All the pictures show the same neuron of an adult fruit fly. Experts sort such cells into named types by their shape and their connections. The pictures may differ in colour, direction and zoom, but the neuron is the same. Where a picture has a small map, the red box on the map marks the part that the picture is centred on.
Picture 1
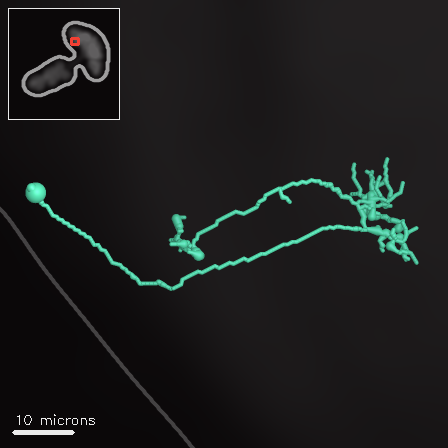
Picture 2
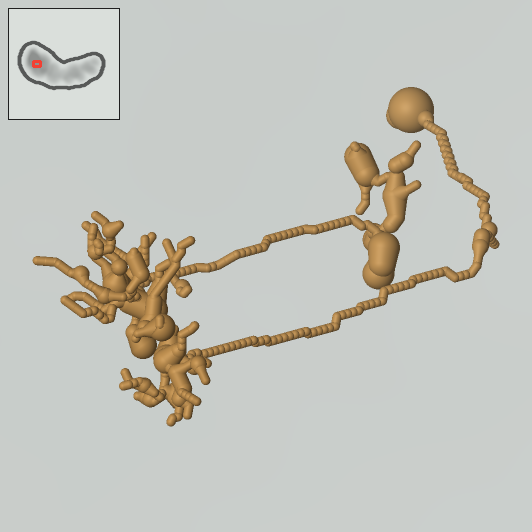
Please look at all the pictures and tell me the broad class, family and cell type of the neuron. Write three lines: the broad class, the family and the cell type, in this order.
optic-lobe intrinsic neuron
T
T5d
